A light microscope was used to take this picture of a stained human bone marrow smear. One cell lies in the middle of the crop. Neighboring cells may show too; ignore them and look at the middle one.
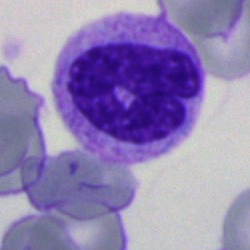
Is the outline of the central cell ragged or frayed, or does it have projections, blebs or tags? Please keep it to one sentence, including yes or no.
No, this cell's edge is smooth, without blebs, tags or ragged parts.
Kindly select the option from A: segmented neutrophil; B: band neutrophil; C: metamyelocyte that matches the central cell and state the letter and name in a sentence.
At the centre of the crop lies a band neutrophil, which makes option B correct.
